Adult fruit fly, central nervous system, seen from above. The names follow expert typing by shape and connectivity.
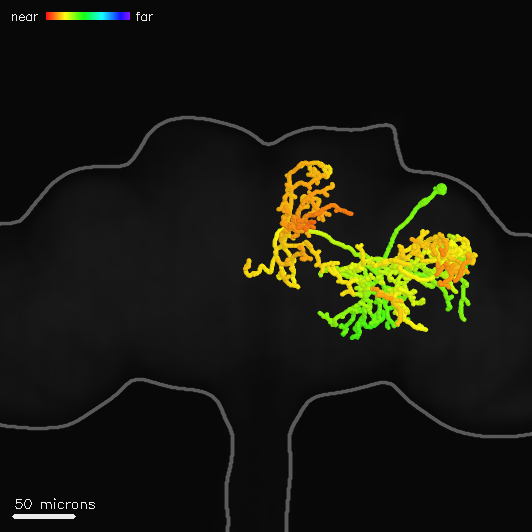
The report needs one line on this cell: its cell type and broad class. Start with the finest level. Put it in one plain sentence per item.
The cell type is SMP159.
The broad class is central-brain intrinsic neuron.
